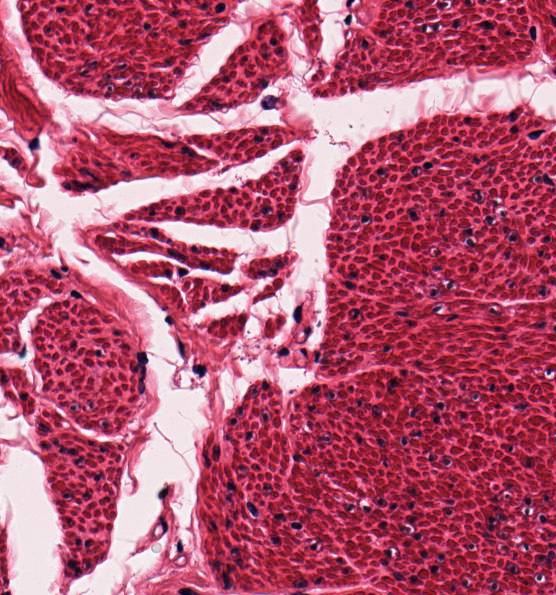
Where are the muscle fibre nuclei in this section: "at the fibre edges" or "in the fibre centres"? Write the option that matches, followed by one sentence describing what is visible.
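In the fibre centres. Where a nucleus is present, it is round and sits in the centre of the cell profile.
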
